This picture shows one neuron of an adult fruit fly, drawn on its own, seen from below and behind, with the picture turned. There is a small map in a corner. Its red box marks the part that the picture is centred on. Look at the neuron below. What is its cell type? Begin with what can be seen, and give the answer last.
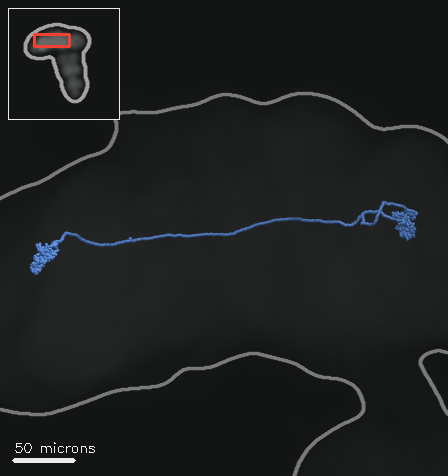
From left to right in the picture it spans about 350 microns. As drawn here it is more than twice as wide as it is tall. This is a central-brain intrinsic neuron. The cell type is TuTuB_b.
